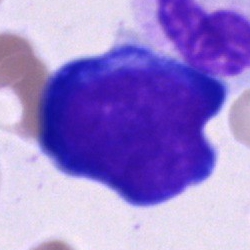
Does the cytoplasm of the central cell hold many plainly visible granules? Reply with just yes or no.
No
